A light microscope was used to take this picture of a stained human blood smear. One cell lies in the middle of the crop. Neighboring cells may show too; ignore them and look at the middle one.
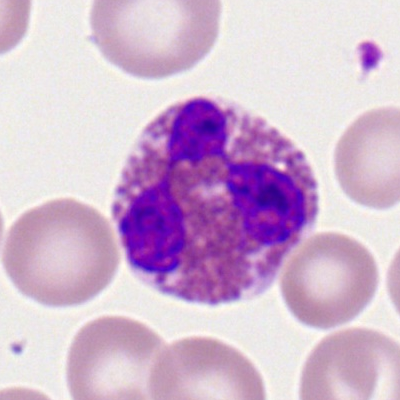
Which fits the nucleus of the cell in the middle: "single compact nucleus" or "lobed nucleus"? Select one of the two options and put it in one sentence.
The nucleus of this cell is divided into two or more lobes.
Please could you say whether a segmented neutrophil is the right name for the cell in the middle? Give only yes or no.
no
